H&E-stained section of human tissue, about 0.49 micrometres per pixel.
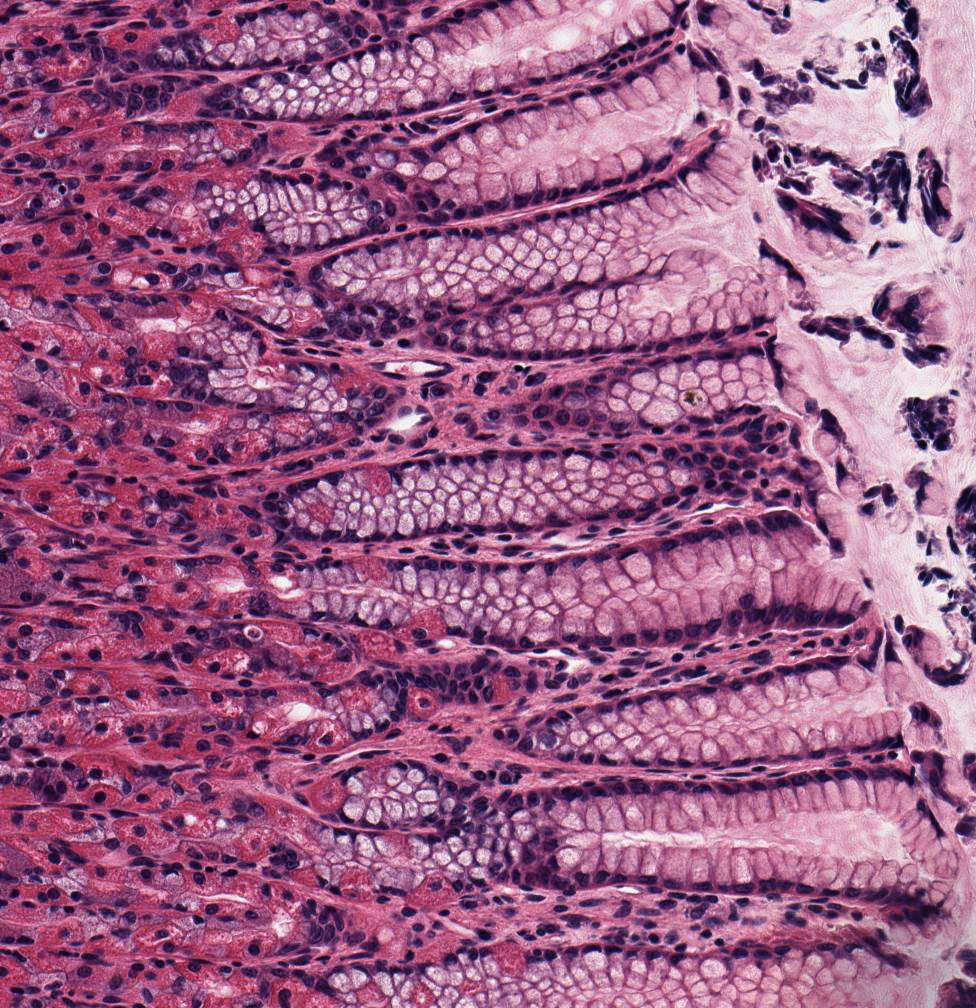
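Stomach. Pits on the right and in the middle: lined by tall columnar cells with pale, clear apical mucin and dark basal nuclei. Every lining cell carries this pale mucin; no separate goblet cells are scattered among non-mucinous cells. Toward the left: mucin-filled pits give way to deeper glands made mainly of cells with pink cytoplasm. Between neighbouring pits: thin strands of pink stroma with small dark nuclei.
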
